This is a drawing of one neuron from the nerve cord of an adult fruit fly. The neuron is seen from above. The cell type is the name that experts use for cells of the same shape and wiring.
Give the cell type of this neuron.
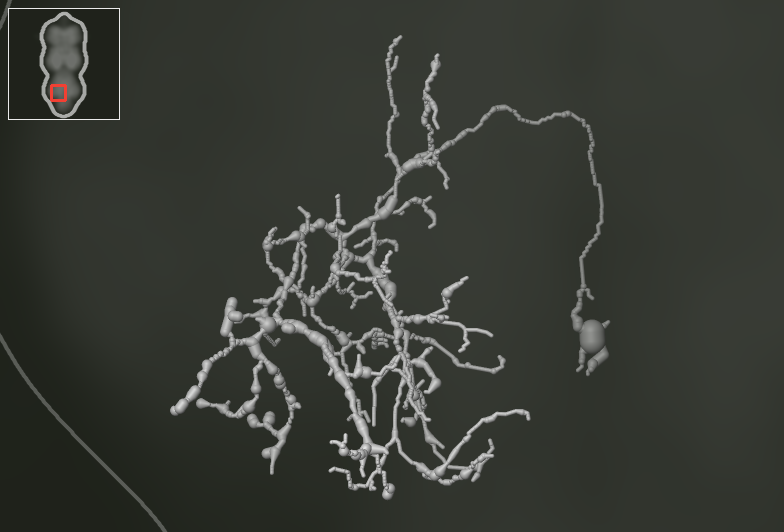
IN13B057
